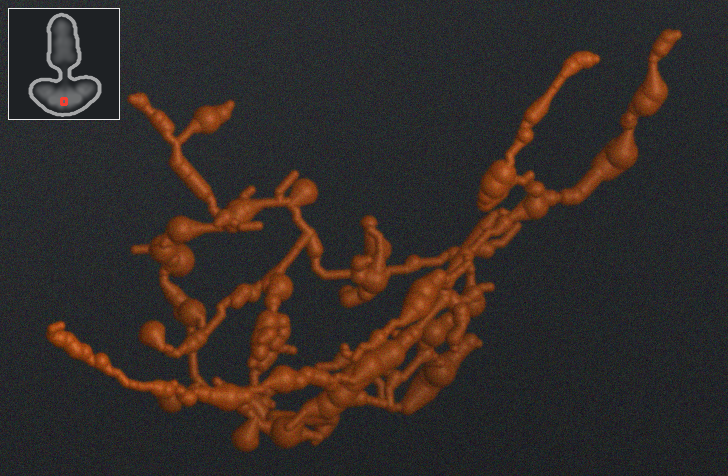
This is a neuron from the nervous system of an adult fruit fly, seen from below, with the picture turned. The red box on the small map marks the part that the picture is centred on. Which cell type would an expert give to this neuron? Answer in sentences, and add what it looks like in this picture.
It is of cell type ENS3. It is a sensory neuron entering the brain. It lies in the brain. The drawing shows no cell body.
